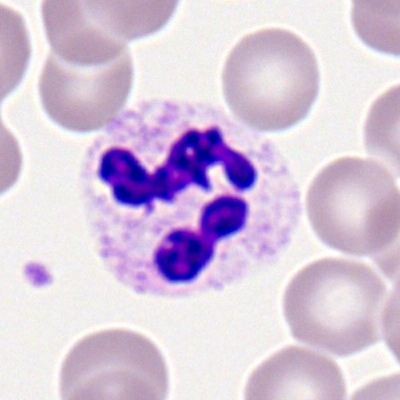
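Segmented neutrophil in a stained human blood smear: the nucleus is divided into several separate lobes of dark purple, densely clumped chromatin. The plentiful, pale pinkish-lilac cytoplasm carries fine lilac granules scattered evenly throughout.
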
